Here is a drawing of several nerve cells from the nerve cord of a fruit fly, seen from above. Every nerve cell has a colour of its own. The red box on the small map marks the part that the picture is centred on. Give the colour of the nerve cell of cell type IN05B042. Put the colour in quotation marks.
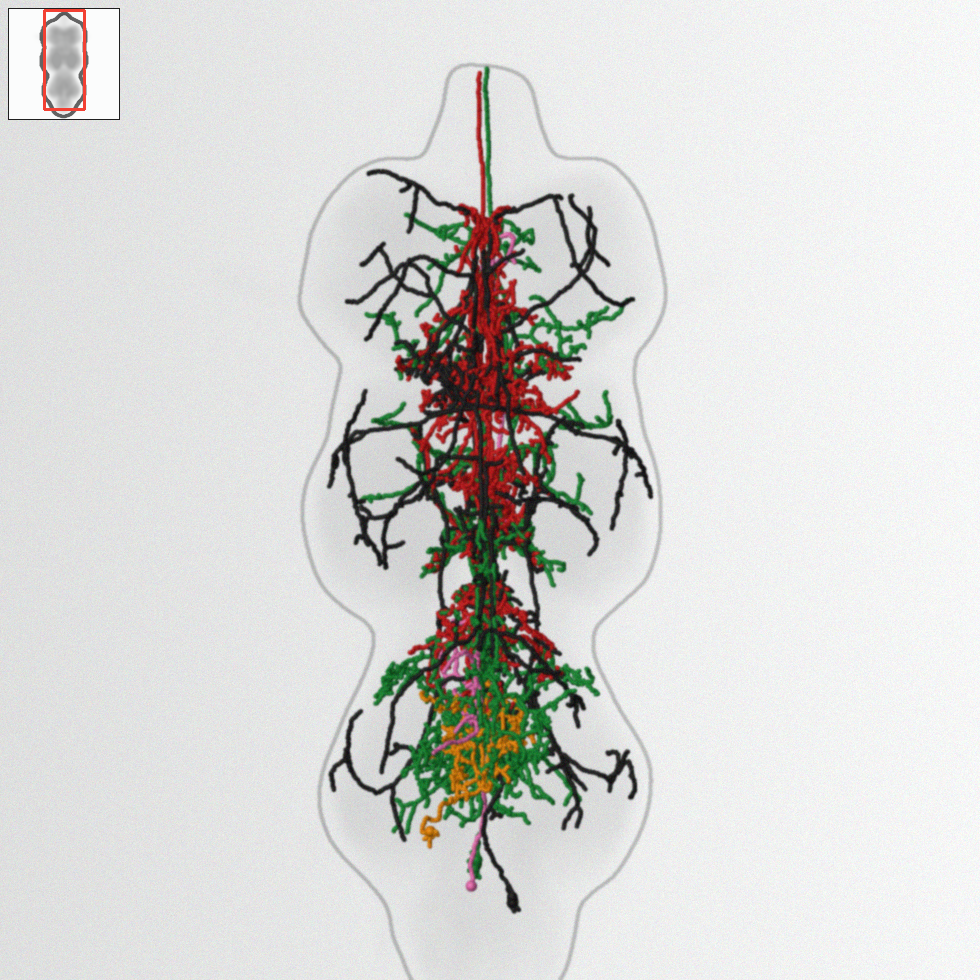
"orange"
